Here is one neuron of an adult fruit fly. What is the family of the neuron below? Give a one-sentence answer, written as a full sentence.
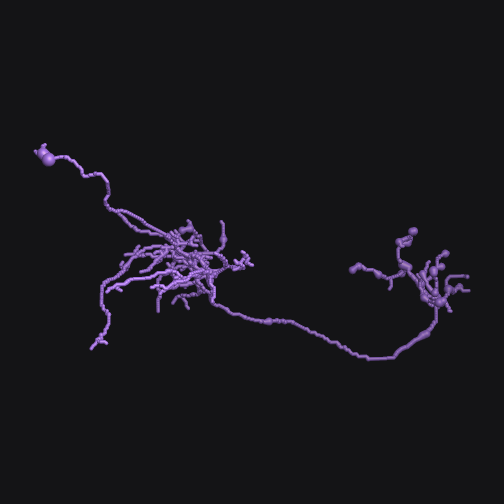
The neuron has the family hemilineage CLp2.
